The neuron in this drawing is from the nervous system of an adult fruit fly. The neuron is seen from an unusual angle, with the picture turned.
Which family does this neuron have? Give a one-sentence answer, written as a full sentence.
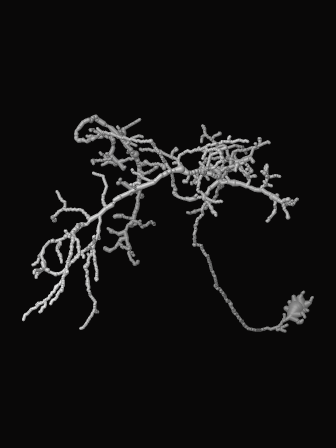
This neuron is sorted under the family hemilineage MX3.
